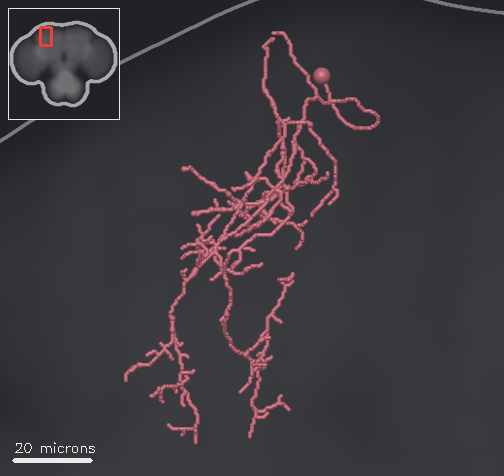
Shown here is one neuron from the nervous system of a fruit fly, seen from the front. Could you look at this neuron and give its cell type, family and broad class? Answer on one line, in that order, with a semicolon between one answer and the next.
SLP288; hemilineage SLPpm1; central-brain intrinsic neuron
